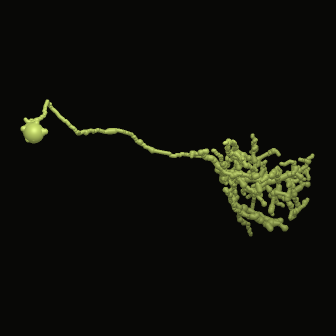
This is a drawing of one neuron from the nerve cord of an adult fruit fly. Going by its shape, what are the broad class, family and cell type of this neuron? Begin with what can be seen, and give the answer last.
As drawn here it is wider than it is tall. This is a nerve-cord intrinsic neuron. The family is hemilineage 09A. It is of cell type IN09A017.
